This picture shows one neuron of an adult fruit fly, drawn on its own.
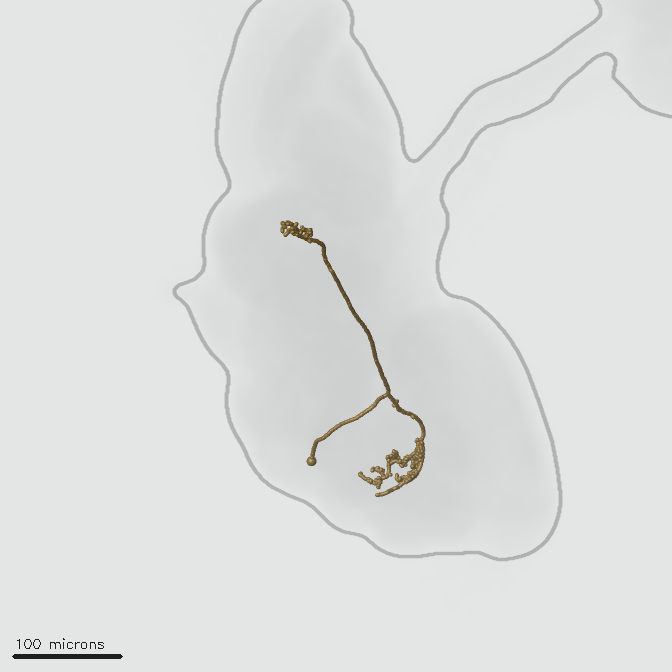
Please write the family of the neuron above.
hemilineage VLPa2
